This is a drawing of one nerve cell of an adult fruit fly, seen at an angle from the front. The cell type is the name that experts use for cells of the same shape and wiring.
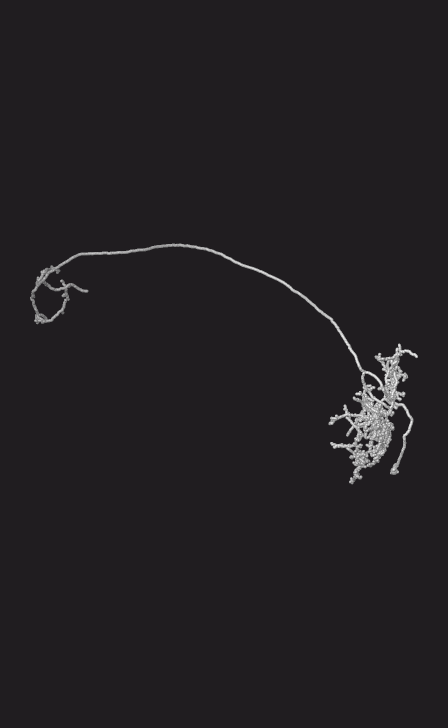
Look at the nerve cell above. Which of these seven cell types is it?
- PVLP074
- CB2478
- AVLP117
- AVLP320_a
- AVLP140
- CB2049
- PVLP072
CB2478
